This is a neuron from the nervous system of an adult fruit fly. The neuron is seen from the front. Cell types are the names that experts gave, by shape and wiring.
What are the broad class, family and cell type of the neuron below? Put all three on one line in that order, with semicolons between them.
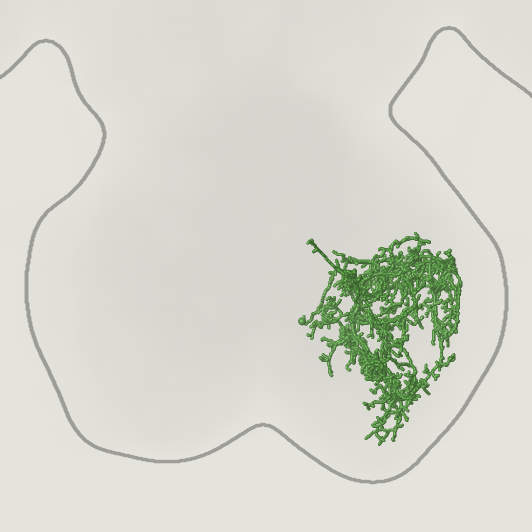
nerve-cord intrinsic neuron; hemilineage 03A; IN03A010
